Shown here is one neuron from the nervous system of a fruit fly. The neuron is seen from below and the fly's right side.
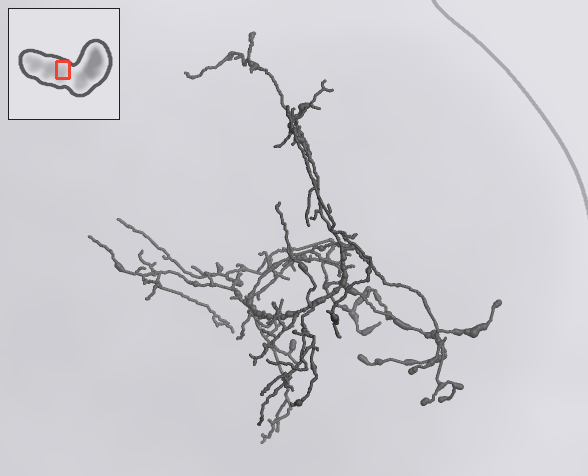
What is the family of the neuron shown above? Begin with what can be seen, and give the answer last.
It is in the nerve cord and does not reach the brain. Dozens of branch ends can be seen. Its broad class is nerve-cord intrinsic neuron. The family is hemilineage 20A.22A.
